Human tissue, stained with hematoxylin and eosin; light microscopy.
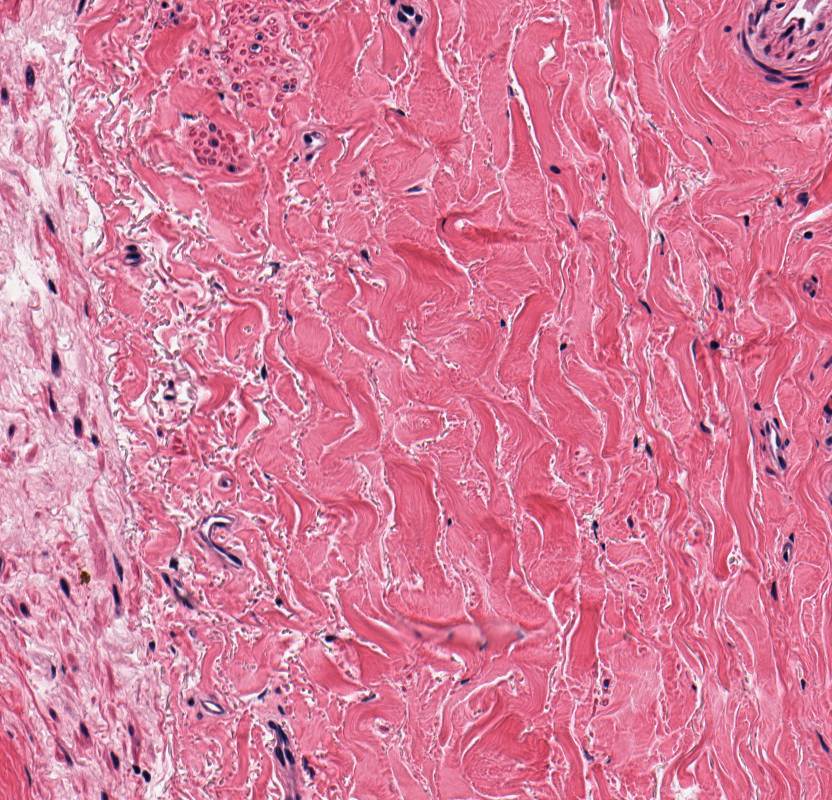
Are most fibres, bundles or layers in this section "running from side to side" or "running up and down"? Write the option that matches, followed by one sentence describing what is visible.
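Running up and down. The collagen bundles run mainly from top to bottom of the field, with wavy and oblique turns.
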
